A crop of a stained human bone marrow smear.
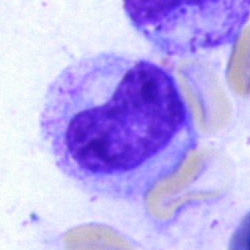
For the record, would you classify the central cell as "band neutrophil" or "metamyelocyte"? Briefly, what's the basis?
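This is a metamyelocyte. Check one, nuclear shape: the nucleus is indented along its upper edge, giving it a kidney shape.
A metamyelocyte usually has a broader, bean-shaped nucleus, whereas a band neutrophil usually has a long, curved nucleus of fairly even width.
Result: the kidney outline fits the broad, bean-shaped pattern of a metamyelocyte.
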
